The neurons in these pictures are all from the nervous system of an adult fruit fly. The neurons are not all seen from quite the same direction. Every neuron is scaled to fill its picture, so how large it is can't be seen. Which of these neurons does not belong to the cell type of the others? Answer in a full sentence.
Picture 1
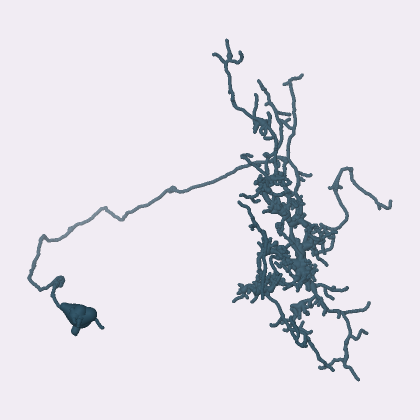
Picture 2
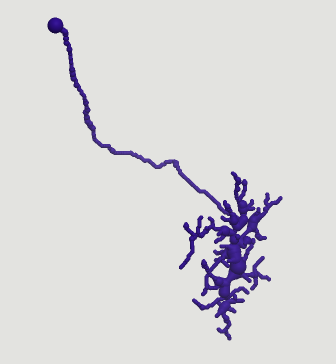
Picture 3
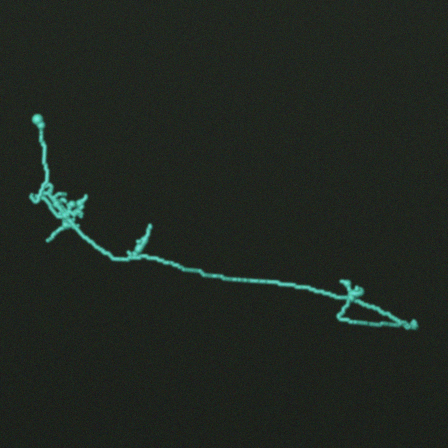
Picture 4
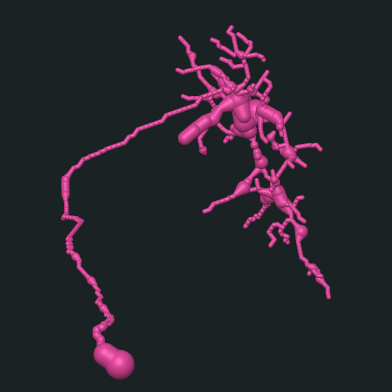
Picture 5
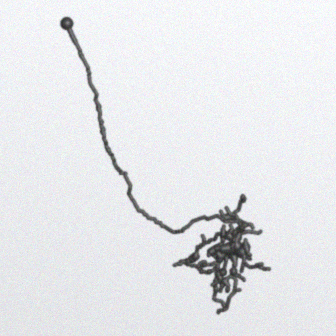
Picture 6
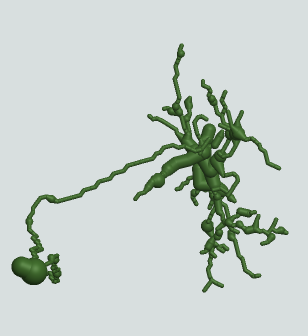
Picture 3 is the odd one out.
